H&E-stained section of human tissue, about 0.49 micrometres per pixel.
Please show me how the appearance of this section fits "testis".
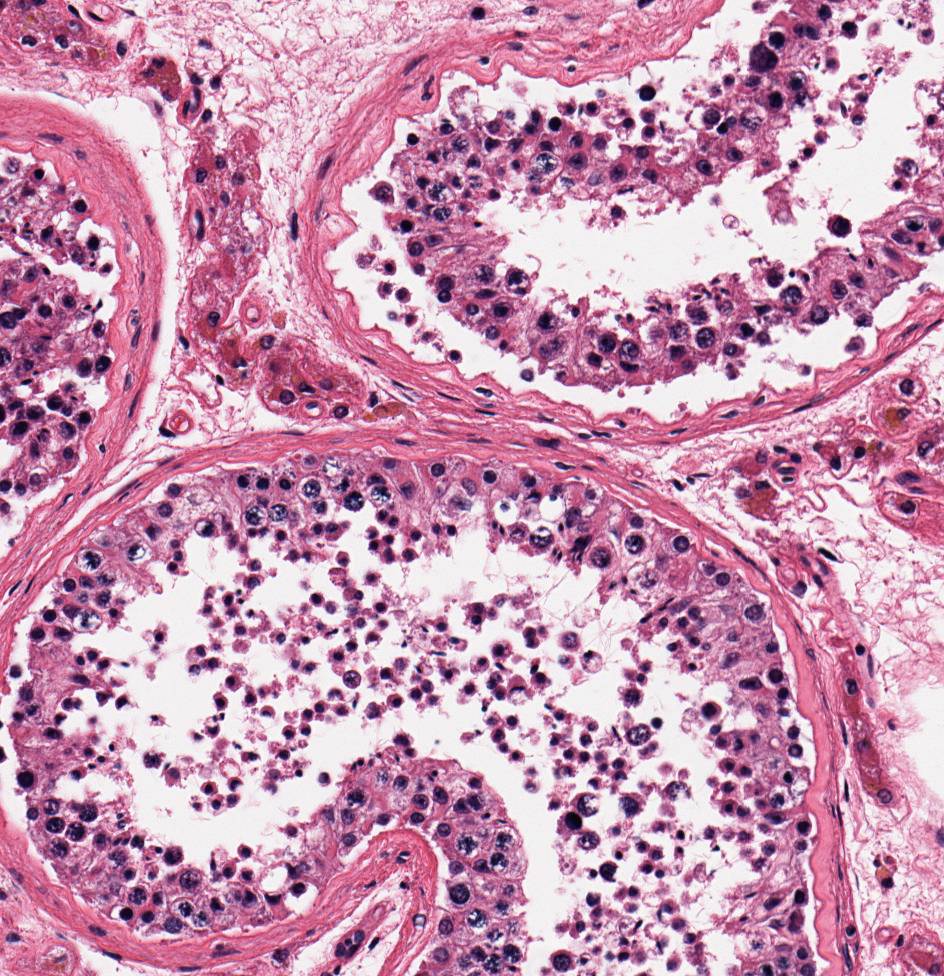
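This is testis; I count several large rounded tubules, the largest filling the lower half and others at the upper right and left edge. They are lined by a stratified epithelium of rounded cells several layers deep, with coarse, clumped, thread-like chromatin in many middle-layer nuclei. The clusters of polygonal cells between the tubules at the upper centre and right, with abundant pink cytoplasm and scattered brown pigment, fit it.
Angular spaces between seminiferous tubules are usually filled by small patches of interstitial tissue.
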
